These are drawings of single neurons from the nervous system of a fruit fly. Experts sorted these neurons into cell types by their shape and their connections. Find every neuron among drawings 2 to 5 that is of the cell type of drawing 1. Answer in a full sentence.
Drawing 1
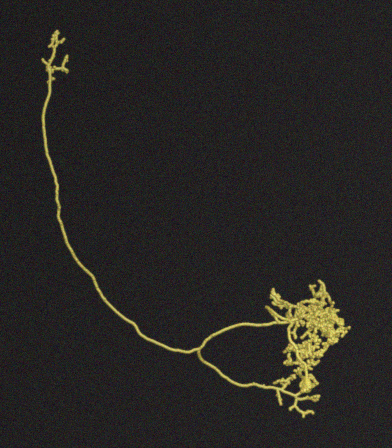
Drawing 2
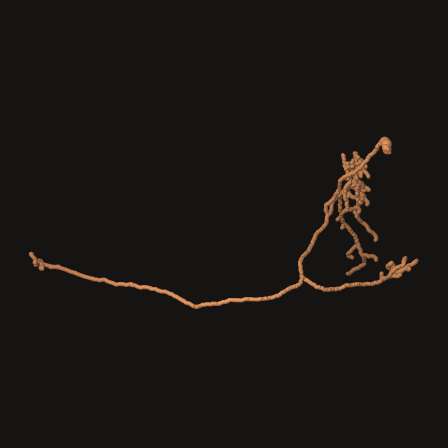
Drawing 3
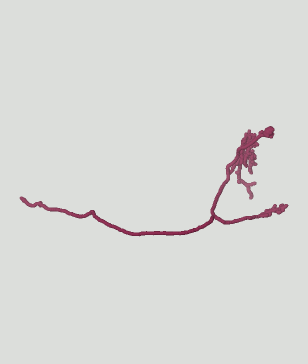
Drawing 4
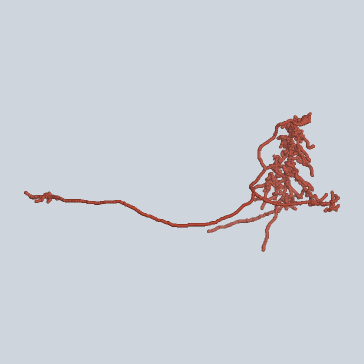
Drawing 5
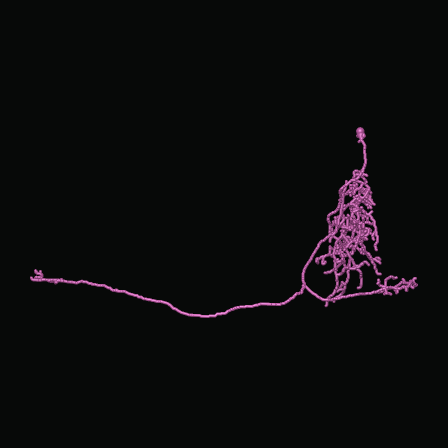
Drawing 4 and drawing 5 are of the same cell type.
